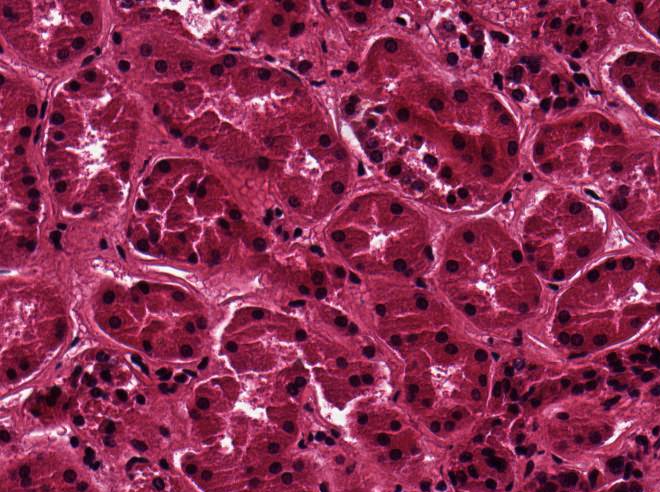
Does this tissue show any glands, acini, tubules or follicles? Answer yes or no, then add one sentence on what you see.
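Yes. The whole field is filled with closely packed rounded to oval tubular or glandular profiles cut in cross-section.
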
